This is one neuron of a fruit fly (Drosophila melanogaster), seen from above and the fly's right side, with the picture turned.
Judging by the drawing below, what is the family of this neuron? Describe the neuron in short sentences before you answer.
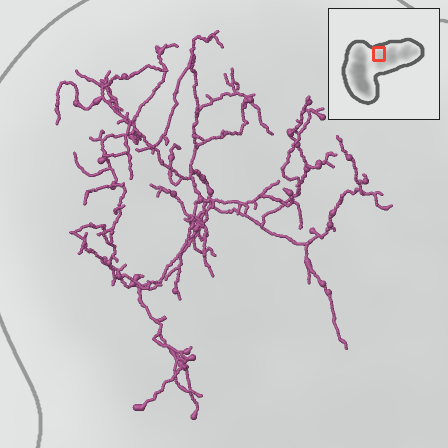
The drawing shows no cell body. The picture shows dozens of branch ends. Its broad class is nerve-cord intrinsic neuron. Its family is hemilineage 01B.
